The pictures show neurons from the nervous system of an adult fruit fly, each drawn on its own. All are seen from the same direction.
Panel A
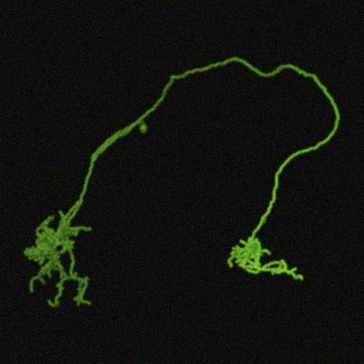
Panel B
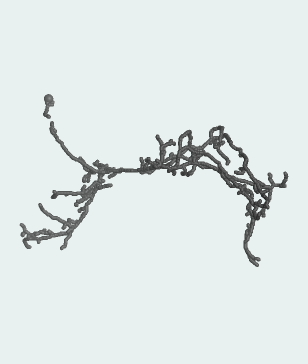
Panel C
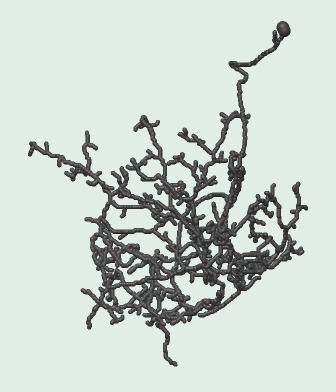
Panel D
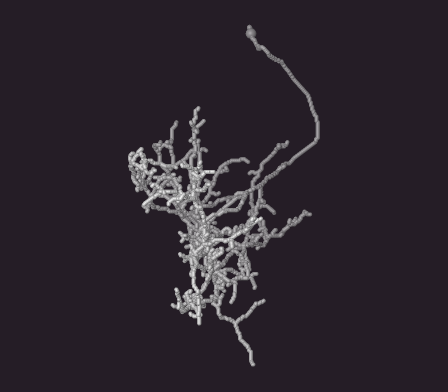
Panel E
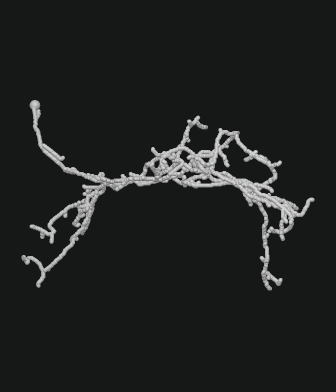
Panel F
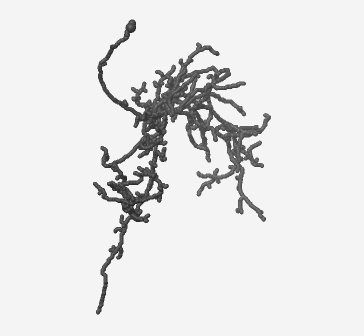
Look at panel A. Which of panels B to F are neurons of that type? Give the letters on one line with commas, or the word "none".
none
